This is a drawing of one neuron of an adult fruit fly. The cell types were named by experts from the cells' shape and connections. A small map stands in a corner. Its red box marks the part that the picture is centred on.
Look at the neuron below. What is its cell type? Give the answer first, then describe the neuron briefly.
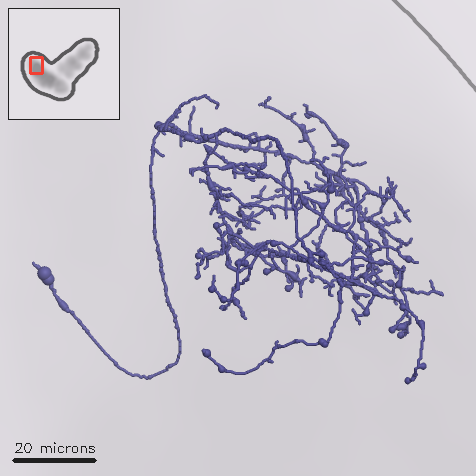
It is of cell type LHAV5a8. This is a central-brain intrinsic neuron. The cell body is on the left of the picture. From left to right in the picture it spans about 100 microns. The picture shows dozens of branch ends.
